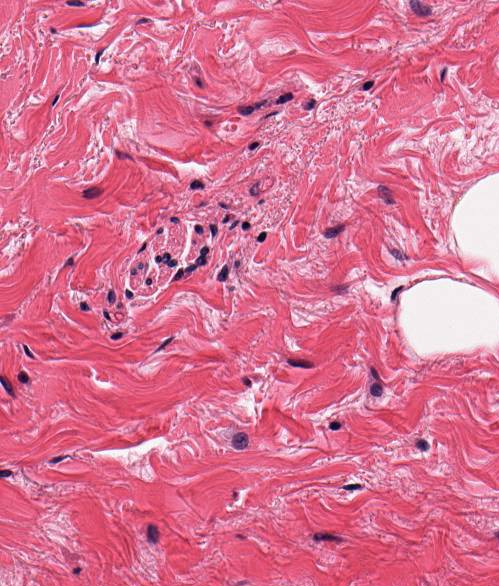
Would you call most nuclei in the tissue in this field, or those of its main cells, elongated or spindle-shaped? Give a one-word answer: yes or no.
Yes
